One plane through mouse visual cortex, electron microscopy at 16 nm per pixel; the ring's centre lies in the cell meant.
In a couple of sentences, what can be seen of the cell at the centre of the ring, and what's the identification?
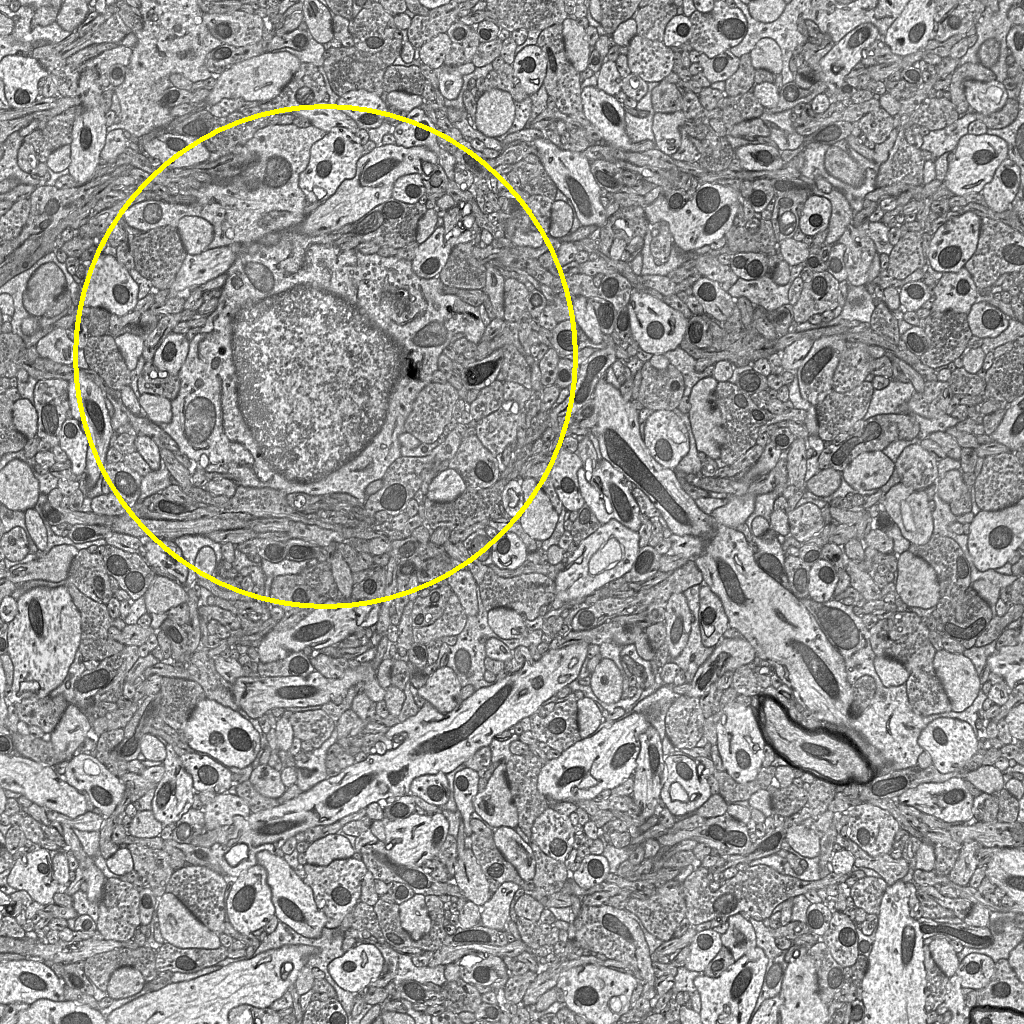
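Taken in order, the nucleus lies wholly inside the ring, its envelope runs smoothly without deep folds, its chromatin is pale and finely granular throughout, and no distinct nucleolus appears in this section. The cell is an astrocyte.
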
